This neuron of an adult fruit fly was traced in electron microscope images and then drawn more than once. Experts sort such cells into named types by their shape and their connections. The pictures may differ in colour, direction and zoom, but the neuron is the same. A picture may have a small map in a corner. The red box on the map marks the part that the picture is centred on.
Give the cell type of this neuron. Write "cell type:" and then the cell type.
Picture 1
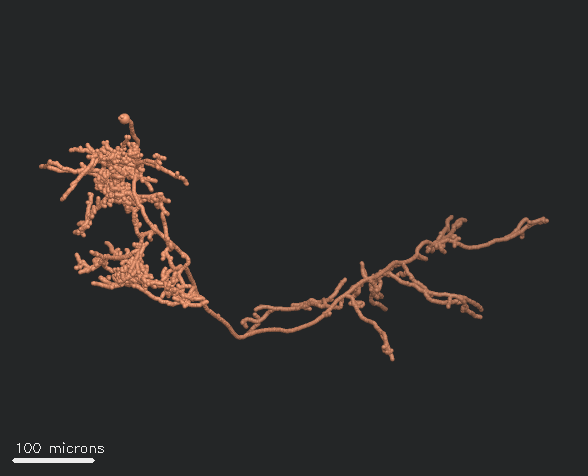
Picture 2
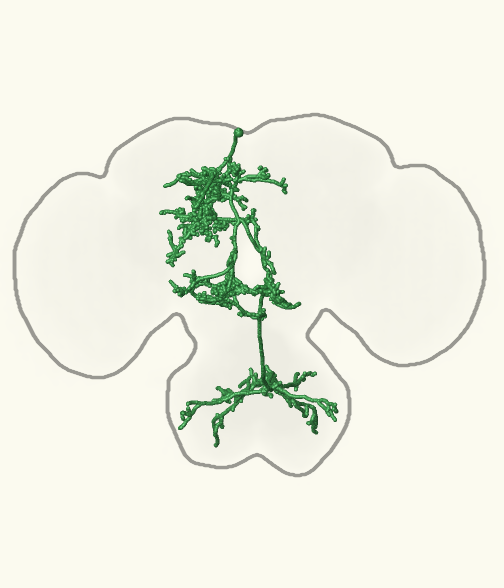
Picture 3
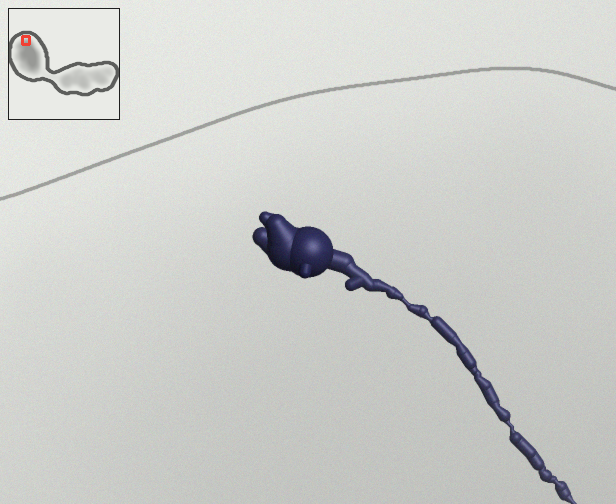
cell type: DNp10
